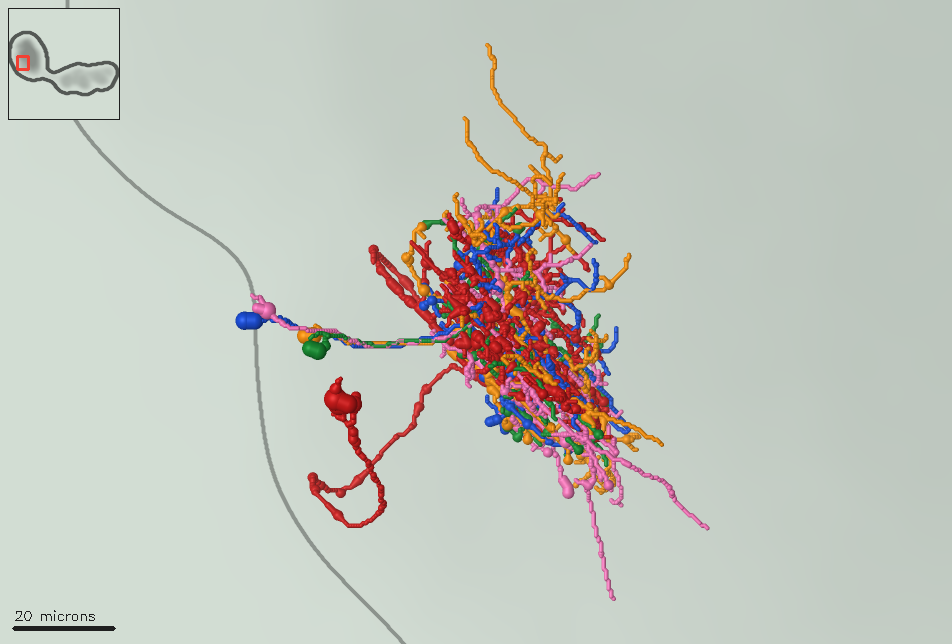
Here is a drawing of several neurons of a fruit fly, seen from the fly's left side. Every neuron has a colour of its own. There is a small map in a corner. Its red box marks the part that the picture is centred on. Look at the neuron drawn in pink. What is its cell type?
GNG370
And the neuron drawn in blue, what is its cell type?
GNG279_b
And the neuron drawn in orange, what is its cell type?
GNG359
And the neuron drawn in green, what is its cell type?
GNG369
